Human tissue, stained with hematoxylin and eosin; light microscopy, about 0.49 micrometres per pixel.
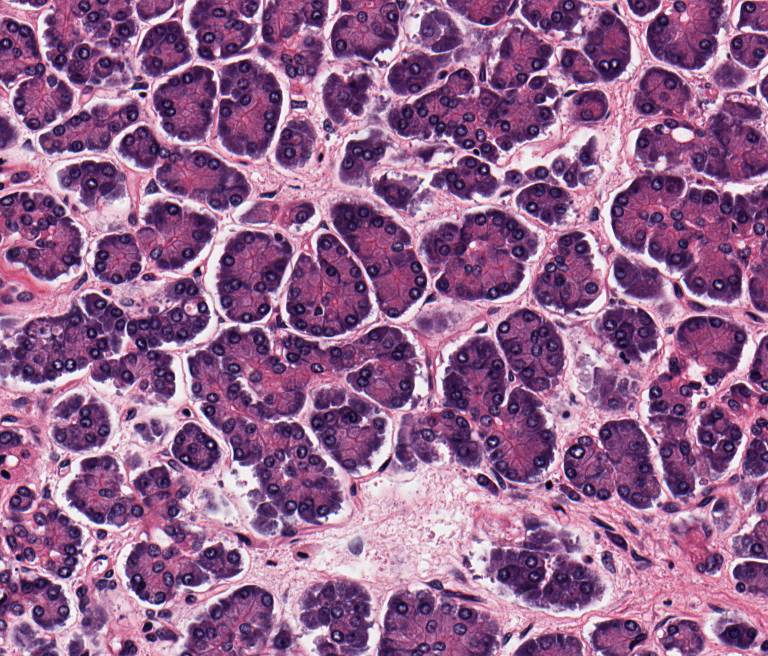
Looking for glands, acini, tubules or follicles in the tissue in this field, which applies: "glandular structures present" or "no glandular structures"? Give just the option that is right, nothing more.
Glandular structures present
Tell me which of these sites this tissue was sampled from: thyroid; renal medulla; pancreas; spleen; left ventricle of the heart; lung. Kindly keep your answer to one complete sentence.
From the pancreas was taken the tissue in this section.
